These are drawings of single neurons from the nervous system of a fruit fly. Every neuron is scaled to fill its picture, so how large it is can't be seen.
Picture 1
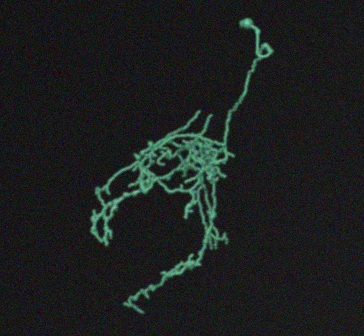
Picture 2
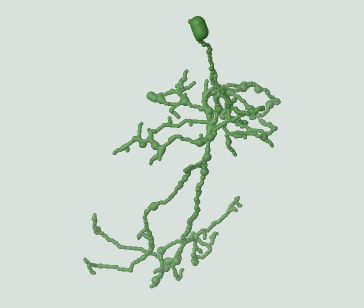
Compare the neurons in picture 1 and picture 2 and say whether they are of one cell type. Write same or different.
same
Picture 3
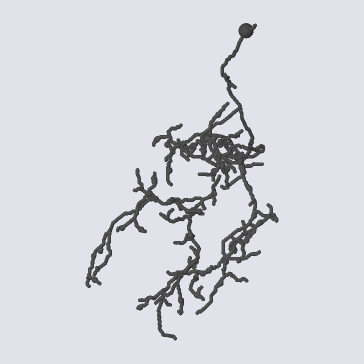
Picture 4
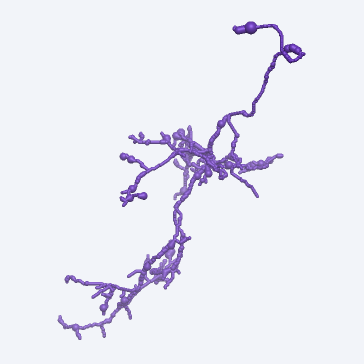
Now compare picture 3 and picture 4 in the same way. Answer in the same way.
same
